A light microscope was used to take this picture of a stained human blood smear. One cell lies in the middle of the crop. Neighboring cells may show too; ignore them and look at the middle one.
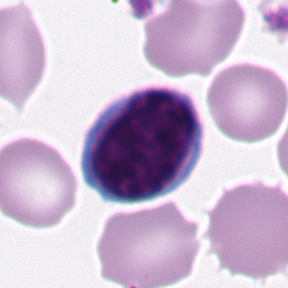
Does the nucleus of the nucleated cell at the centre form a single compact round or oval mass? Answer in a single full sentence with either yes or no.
Yes, there is one compact round or oval nucleus in this cell.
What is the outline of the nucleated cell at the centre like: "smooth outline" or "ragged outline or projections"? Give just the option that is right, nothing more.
Smooth outline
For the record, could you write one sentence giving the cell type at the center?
At the middle of the frame sits a lymphocyte.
